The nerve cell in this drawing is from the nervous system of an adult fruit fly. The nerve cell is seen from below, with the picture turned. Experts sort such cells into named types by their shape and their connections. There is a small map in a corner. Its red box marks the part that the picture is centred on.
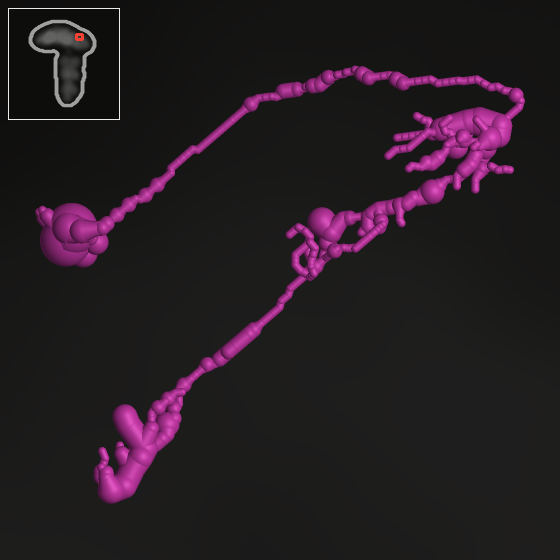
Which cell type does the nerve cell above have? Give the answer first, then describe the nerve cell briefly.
Its cell type is Mi1. Its broad class is optic-lobe intrinsic neuron. As drawn here it is about as wide as it is tall.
